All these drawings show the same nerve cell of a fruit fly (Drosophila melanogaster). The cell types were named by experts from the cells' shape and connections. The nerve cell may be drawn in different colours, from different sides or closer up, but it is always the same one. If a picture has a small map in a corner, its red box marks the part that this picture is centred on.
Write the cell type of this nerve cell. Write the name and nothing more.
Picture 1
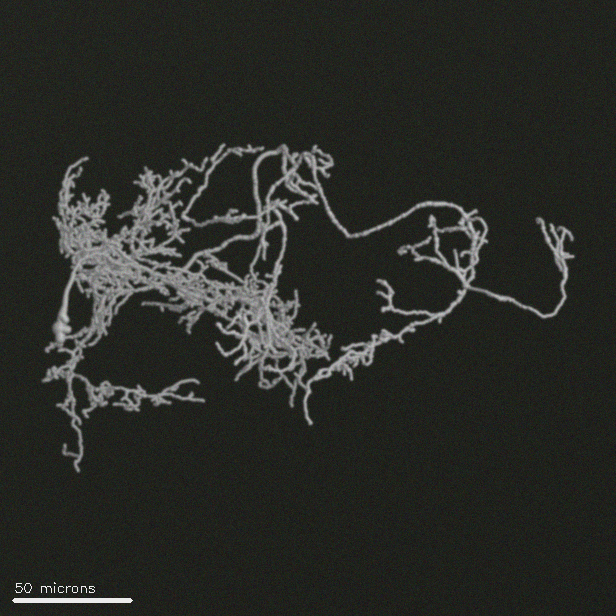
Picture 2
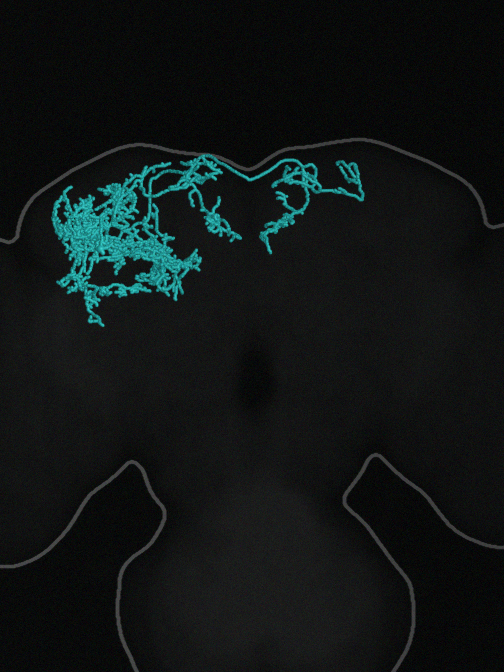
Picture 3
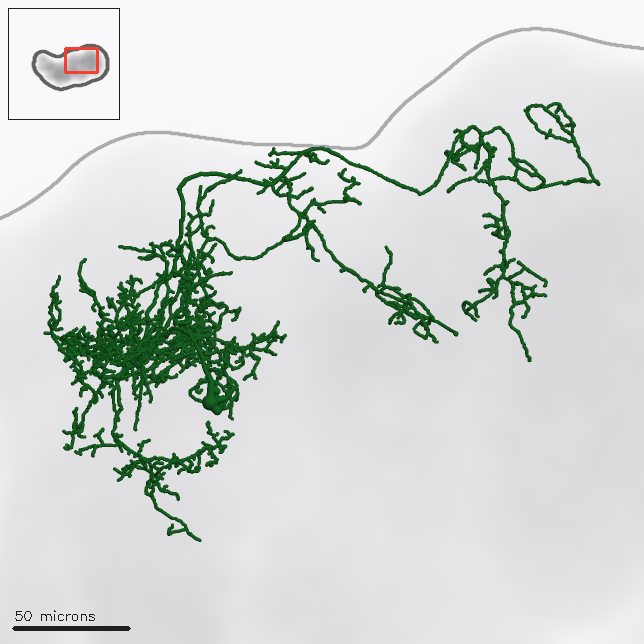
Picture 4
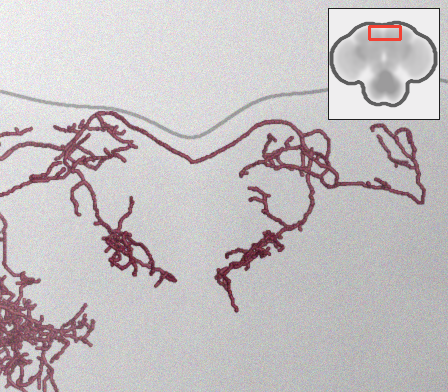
SMP026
